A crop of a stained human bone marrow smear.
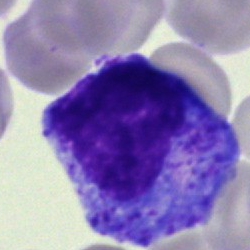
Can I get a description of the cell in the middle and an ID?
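Here the outline is angular and polygonal, not round. The nucleus is set off-centre, toward the upper left, and its chromatin stains dark purple and looks dense. Scattered through the cytoplasm you can see dark purple granules. This is a promyelocyte.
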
